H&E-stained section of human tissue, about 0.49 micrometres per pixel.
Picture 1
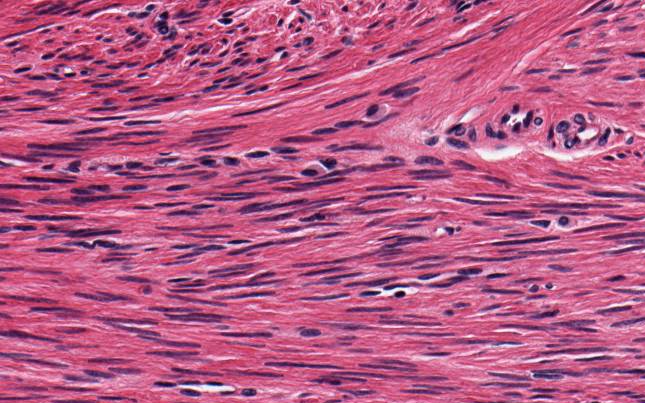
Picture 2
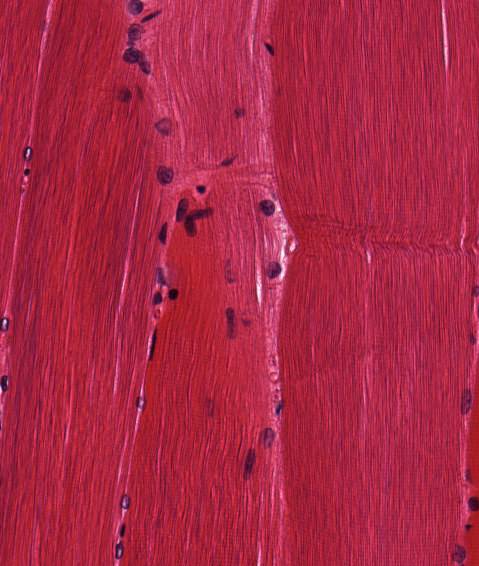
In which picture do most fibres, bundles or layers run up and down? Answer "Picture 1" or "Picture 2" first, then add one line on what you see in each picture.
Picture 2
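What picture 1 shows: In the middle and lower parts of the field the cells run roughly horizontally across the picture.
What picture 2 shows: The field is filled by broad, closely packed muscle fibres running from top to bottom.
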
